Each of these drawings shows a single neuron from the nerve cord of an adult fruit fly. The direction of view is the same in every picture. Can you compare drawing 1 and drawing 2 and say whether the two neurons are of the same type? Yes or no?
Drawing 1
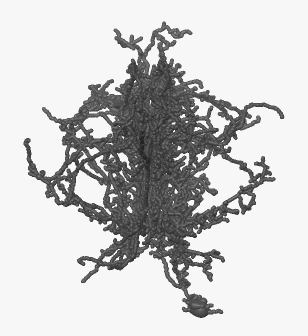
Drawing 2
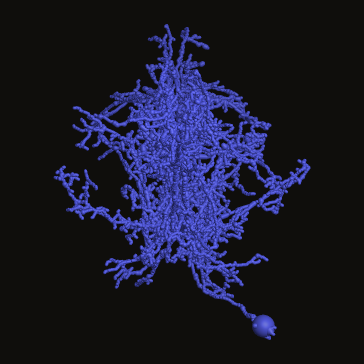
yes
